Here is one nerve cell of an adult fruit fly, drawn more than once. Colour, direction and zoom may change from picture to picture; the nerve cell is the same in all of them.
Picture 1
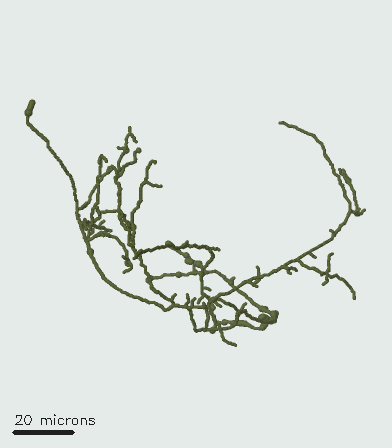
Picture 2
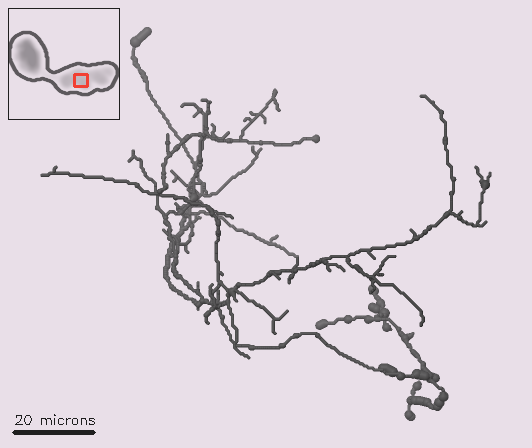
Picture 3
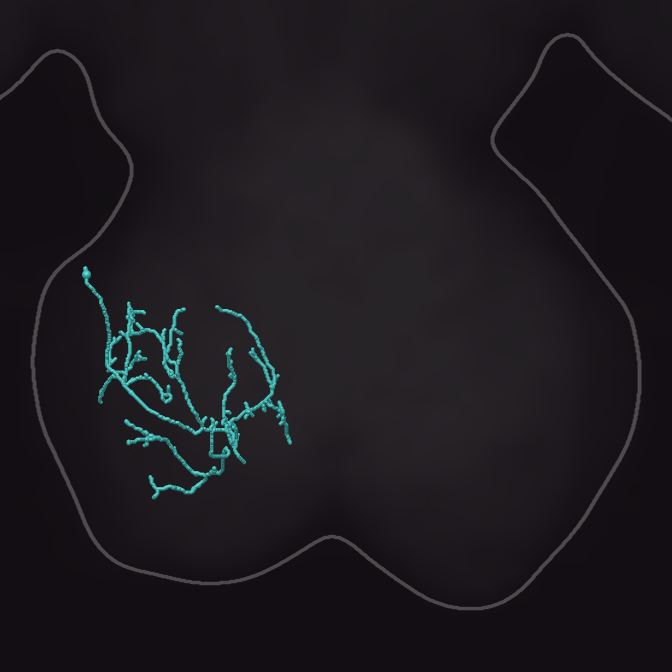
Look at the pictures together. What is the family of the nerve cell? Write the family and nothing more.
hemilineage 09A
